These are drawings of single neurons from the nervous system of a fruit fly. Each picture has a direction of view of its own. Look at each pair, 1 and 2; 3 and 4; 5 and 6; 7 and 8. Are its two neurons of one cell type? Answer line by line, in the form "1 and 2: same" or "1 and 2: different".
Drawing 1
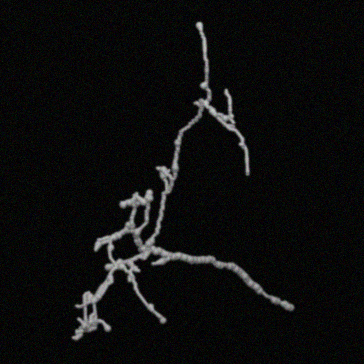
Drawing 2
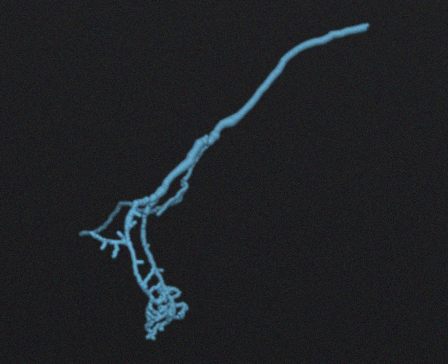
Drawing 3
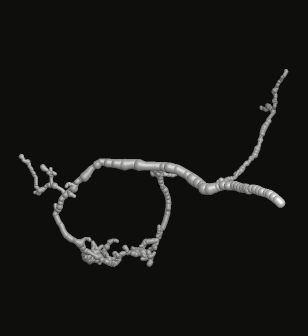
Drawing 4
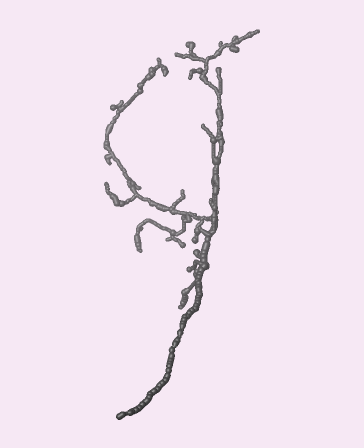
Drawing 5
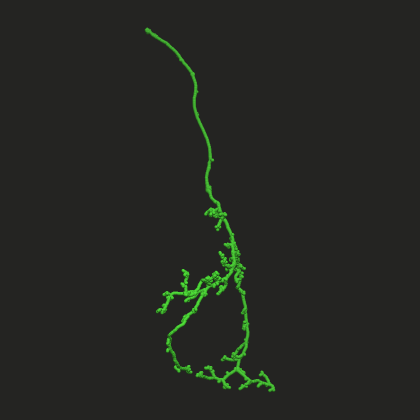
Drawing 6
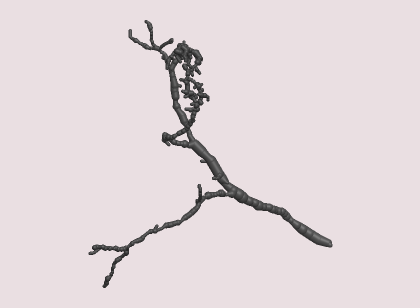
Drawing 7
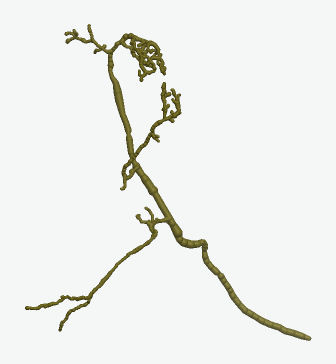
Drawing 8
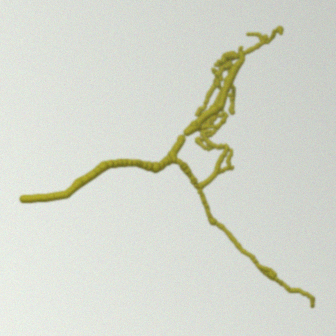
1 and 2: different
3 and 4: different
5 and 6: different
7 and 8: same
